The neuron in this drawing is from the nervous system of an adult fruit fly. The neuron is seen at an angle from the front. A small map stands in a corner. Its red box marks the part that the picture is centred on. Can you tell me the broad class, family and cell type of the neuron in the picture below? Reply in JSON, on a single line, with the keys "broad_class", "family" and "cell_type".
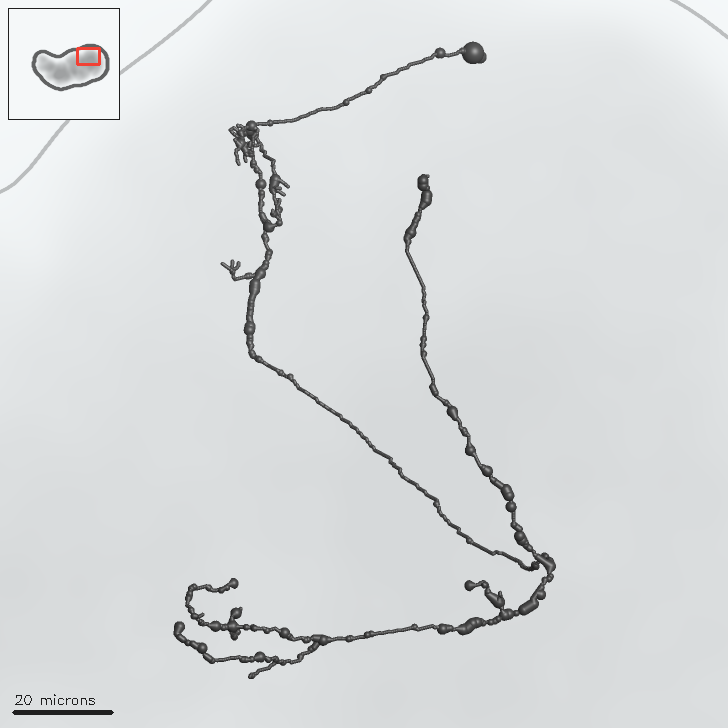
{"broad_class": "central-brain intrinsic neuron", "family": "class Kenyon Cell", "cell_type": "KCa'b'-ap2"}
